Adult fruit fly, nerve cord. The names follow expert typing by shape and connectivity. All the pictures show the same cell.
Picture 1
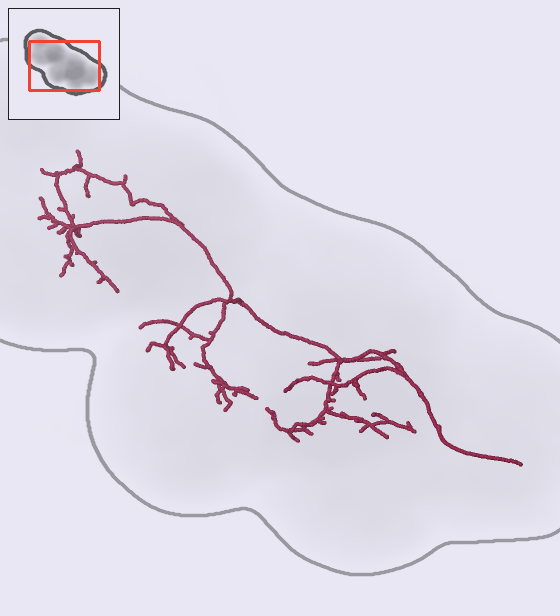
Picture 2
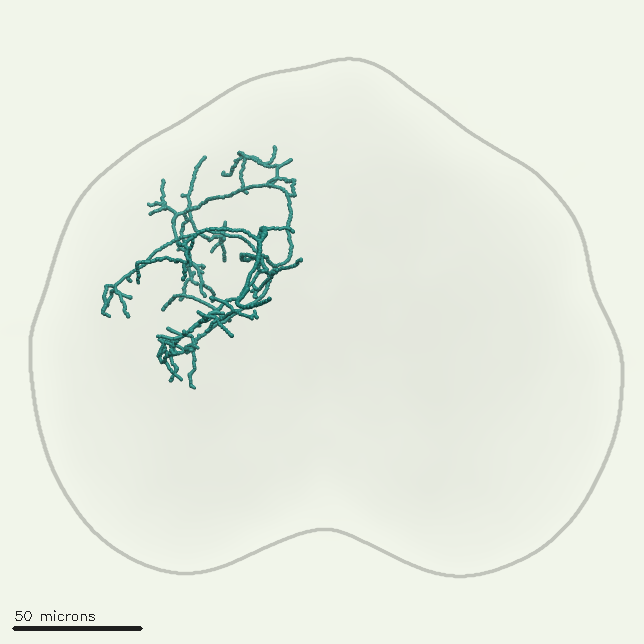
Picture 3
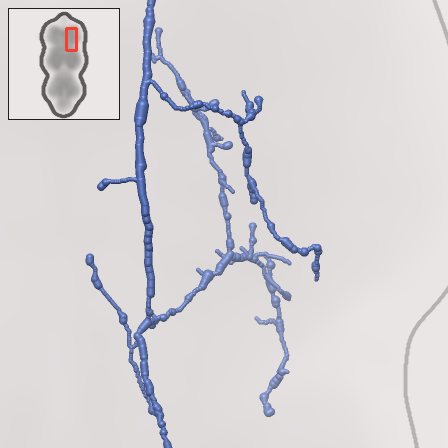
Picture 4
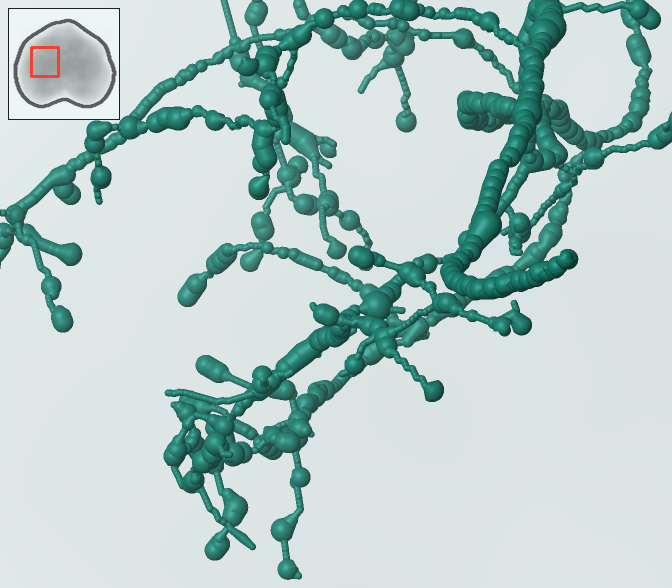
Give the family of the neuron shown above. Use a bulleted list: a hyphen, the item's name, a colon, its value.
- family: hemilineage LB6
